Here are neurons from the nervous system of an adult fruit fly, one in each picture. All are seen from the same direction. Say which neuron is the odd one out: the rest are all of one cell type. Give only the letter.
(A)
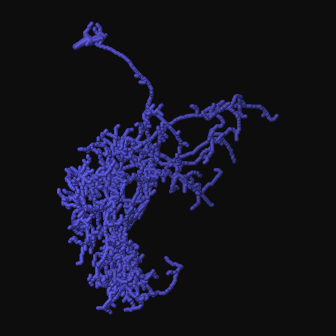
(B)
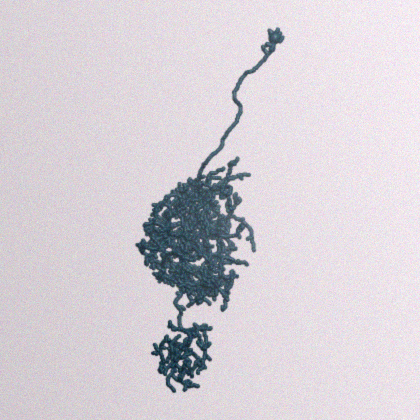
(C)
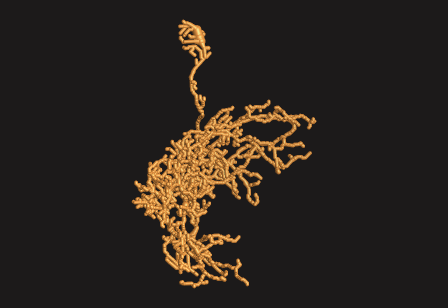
B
